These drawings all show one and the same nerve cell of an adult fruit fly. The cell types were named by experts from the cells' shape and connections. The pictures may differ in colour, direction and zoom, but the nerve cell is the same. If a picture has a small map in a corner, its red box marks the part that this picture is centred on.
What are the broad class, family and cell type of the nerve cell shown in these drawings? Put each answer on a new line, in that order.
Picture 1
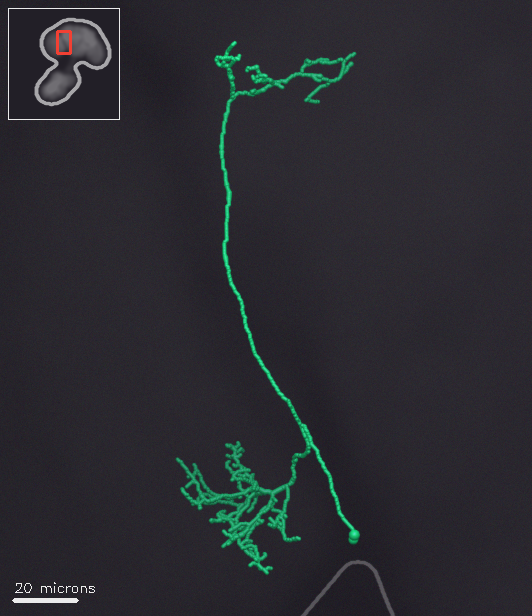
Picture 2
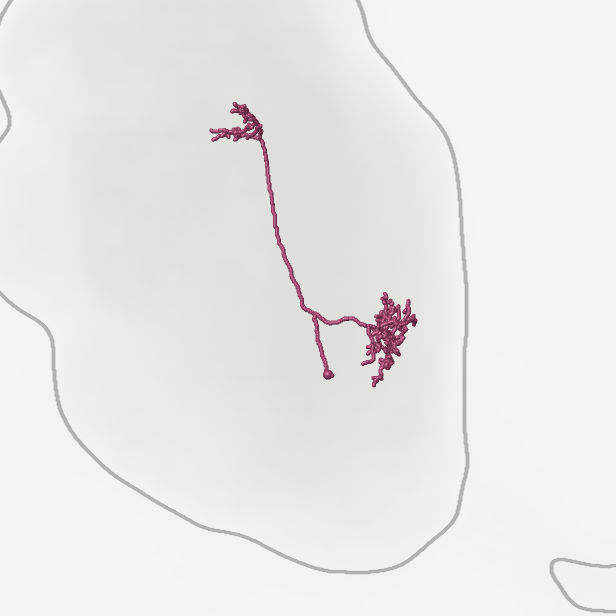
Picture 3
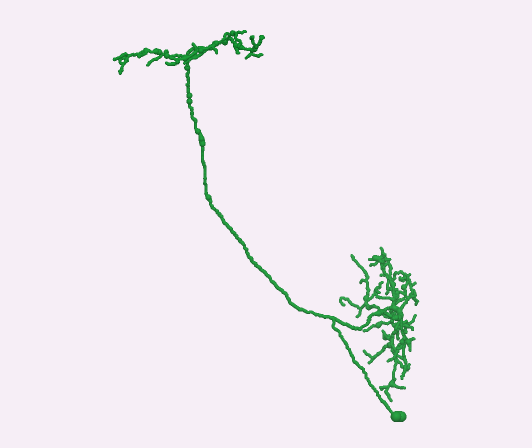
visual projection neuron
hemilineage VPNv2
LC16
